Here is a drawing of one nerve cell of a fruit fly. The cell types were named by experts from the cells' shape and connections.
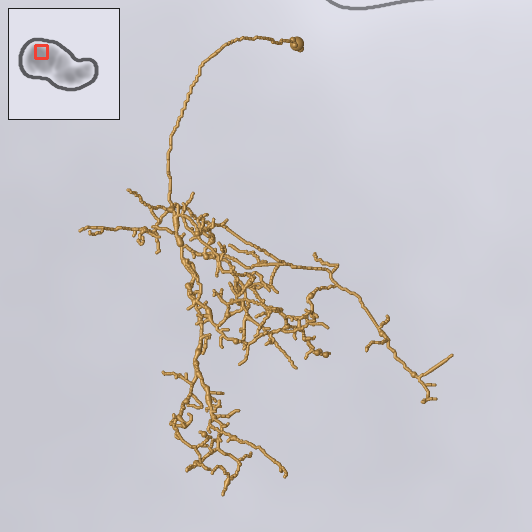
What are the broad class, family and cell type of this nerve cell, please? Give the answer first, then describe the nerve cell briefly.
It is a central-brain intrinsic neuron. The family is hemilineage SMPp&v1_posterior. Its cell type is CL189. The cell body is at the top of the picture. The picture shows dozens of branch ends.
